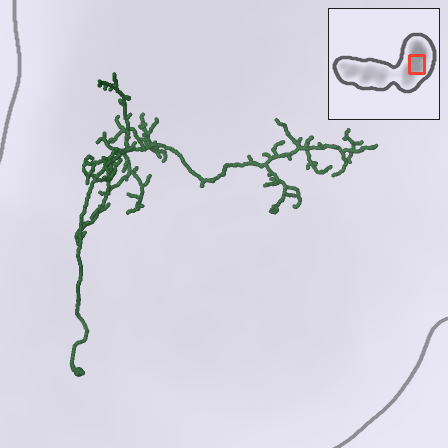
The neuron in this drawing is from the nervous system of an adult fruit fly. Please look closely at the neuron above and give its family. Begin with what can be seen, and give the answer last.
The picture shows dozens of branch ends. As drawn here it is about as wide as it is tall. This is a central-brain intrinsic neuron. The family is hemilineage LB3.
